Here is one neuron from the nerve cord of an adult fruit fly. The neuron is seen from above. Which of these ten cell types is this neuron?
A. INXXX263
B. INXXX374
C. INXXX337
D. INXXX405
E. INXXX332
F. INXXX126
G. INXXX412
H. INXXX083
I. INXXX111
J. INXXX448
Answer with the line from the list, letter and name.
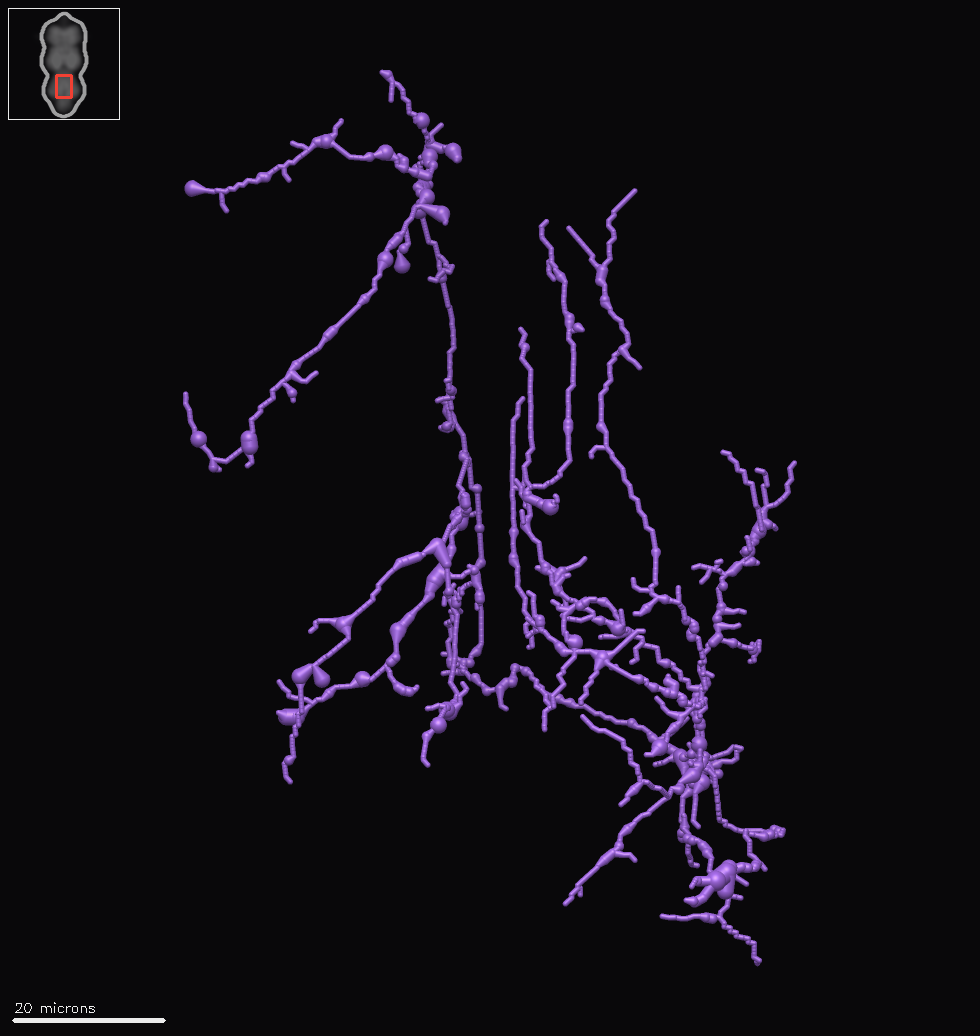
G. INXXX412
